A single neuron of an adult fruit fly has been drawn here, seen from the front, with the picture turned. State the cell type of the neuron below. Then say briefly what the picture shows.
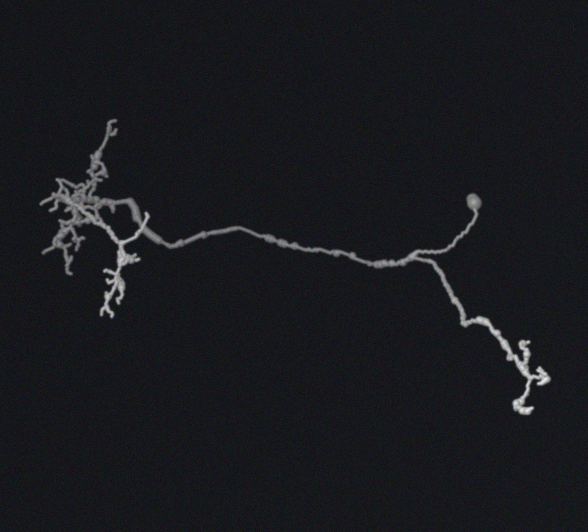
The cell type is LLPC2. Its broad class is visual projection neuron. The cell body can be seen on the right of the picture. The picture shows dozens of branch ends.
